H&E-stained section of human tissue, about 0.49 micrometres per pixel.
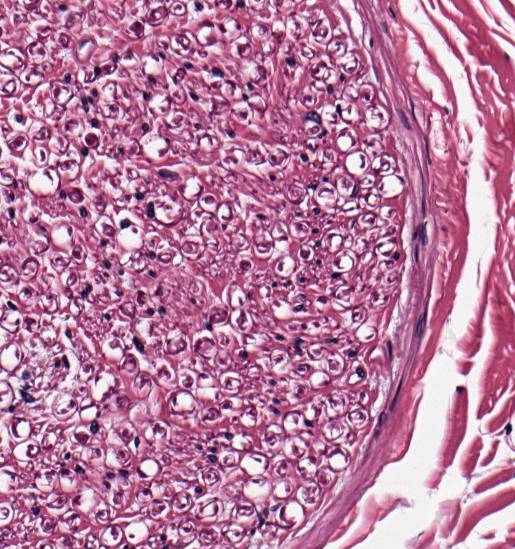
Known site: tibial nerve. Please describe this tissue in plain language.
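Look at the left and centre: a rounded, densely cellular nodule fills them, and its curved border runs down the right side. Inside it, the nuclei are small and darkly stained. Follow the right edge of the nodule, where a thin band of fibrous tissue with flattened, elongated nuclei wraps it. Beyond that capsule, long pink fibres run roughly top to bottom along the field's right edge.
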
